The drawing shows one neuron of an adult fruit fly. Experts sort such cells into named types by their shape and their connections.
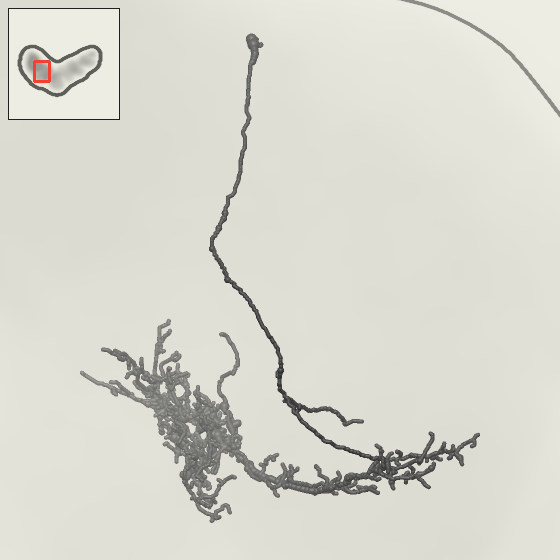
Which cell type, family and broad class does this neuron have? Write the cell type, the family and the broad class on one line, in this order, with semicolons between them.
LAL131; hemilineage DM1_antero_ventral; central-brain intrinsic neuron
